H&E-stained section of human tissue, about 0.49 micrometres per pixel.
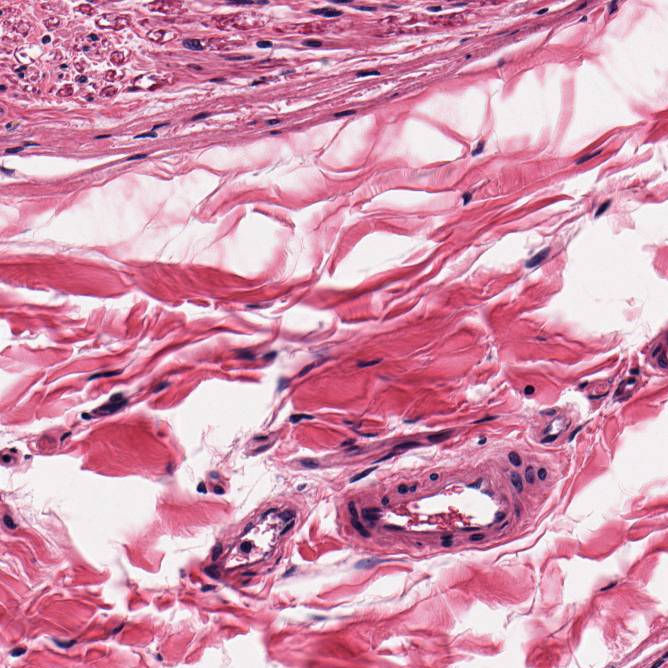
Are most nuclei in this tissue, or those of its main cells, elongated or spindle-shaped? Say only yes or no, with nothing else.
Yes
